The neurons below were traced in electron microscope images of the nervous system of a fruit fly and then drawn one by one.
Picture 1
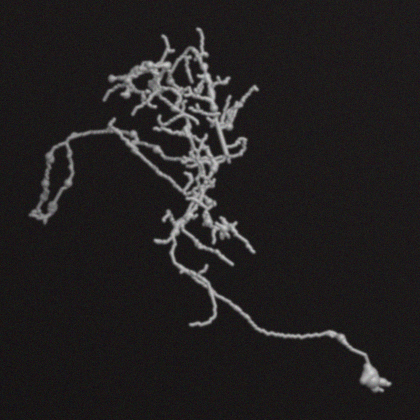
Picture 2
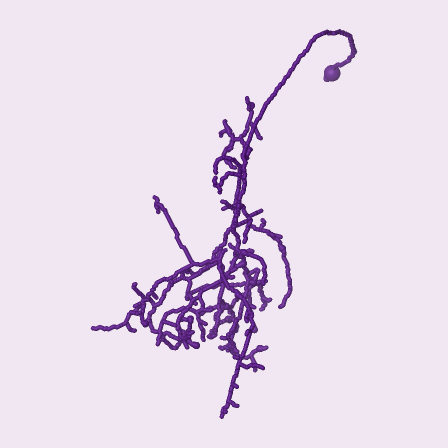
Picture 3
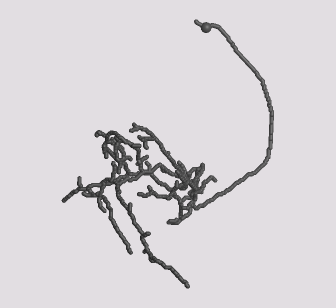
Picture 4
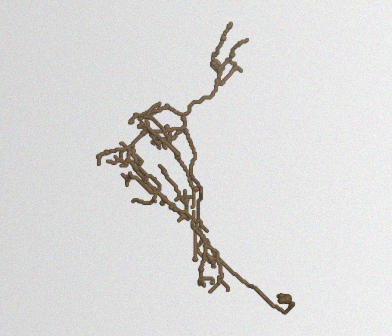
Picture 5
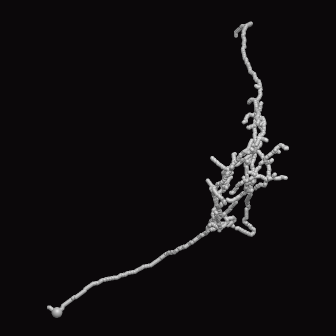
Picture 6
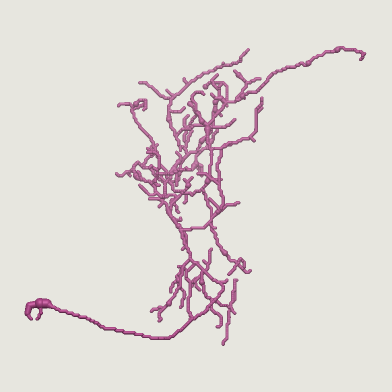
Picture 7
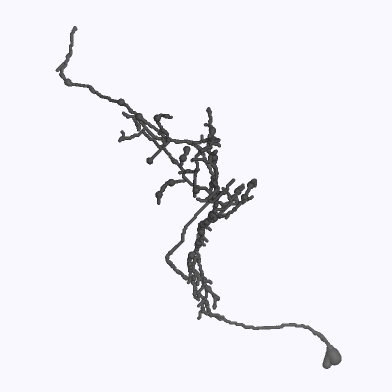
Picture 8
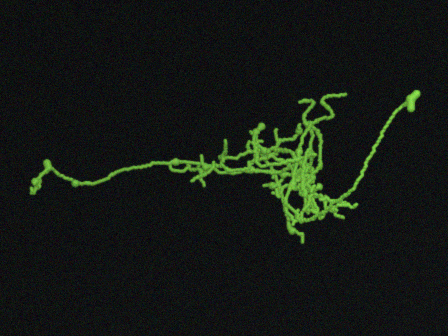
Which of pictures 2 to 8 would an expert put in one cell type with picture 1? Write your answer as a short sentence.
Picture 3, picture 4, picture 5, picture 6, picture 7 and picture 8 are of the same cell type.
